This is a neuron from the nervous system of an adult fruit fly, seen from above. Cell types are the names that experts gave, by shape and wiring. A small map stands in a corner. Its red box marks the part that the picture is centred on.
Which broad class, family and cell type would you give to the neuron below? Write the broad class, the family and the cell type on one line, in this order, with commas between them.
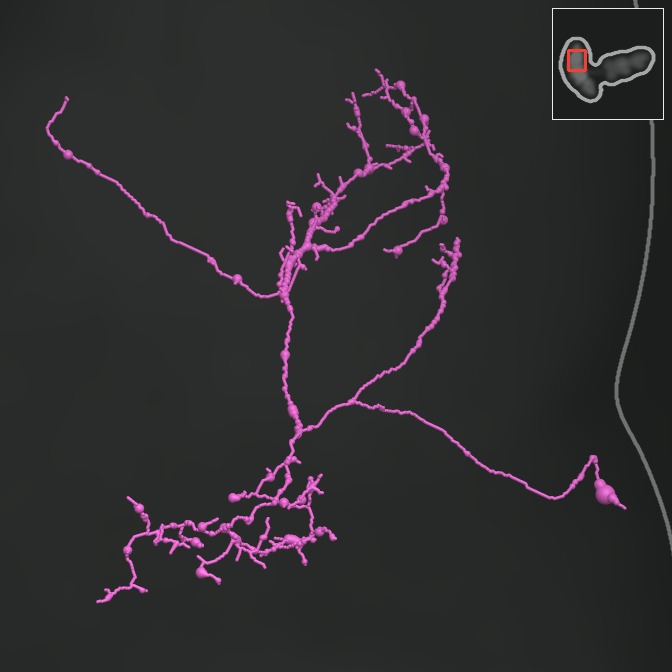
central-brain intrinsic neuron, hemilineage DM4_dorsal, SMP414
